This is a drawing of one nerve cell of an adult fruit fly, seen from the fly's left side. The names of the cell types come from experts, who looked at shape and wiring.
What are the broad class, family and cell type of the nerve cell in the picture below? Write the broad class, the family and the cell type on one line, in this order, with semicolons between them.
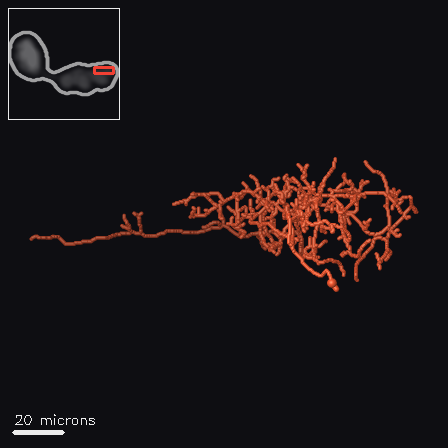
nerve-cord intrinsic neuron; hemilineage 07B; IN07B061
